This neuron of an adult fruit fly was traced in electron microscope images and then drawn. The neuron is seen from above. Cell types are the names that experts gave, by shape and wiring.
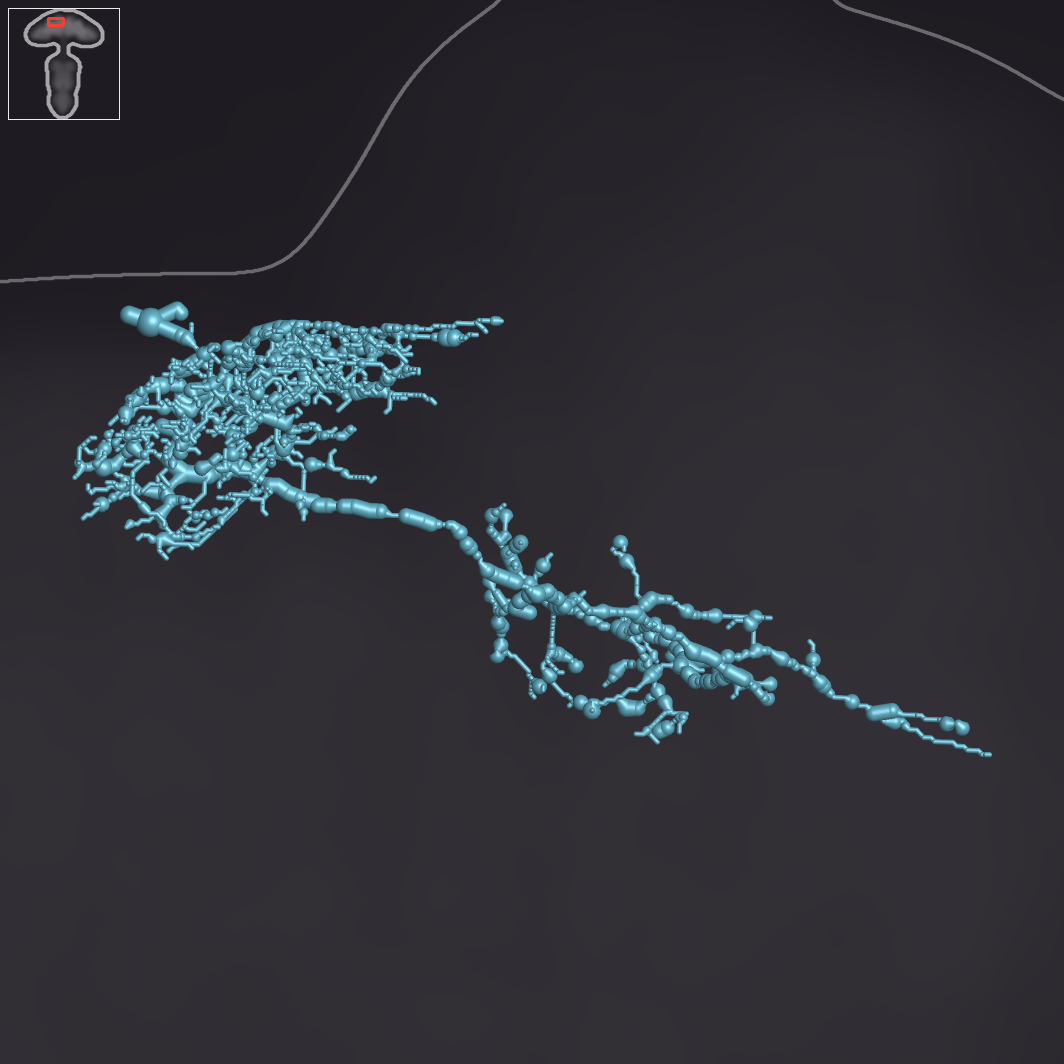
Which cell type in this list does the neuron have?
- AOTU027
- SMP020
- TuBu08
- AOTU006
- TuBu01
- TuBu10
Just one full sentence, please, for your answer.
This neuron is of the type AOTU006.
